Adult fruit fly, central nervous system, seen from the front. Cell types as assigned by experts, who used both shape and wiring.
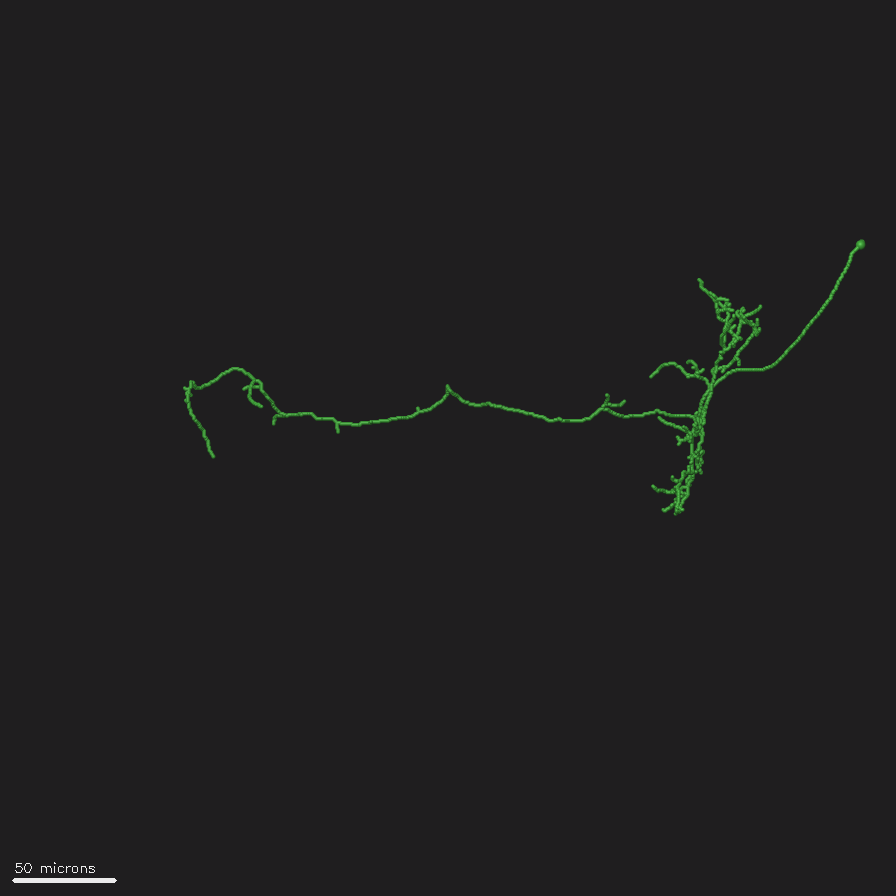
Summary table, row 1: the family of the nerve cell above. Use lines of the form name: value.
family: hemilineage LHl4_posterior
